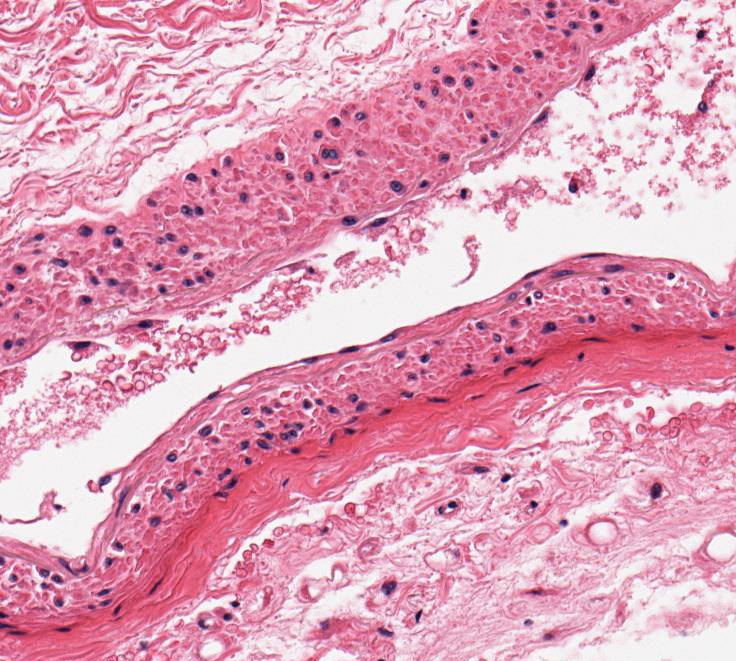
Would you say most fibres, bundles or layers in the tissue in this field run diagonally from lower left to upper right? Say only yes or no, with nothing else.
Yes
